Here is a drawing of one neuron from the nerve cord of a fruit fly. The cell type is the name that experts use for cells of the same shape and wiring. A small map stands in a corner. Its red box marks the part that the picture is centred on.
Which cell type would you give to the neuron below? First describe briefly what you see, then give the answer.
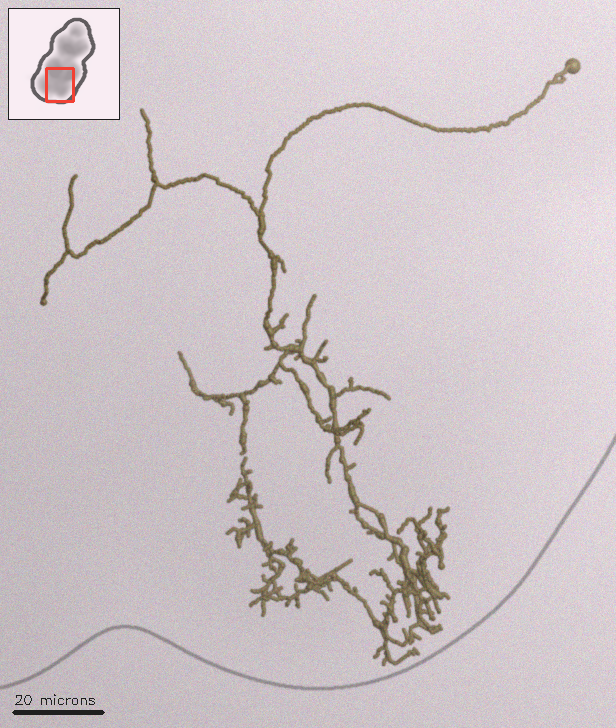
From top to bottom in the picture it spans about 140 microns. The picture shows dozens of branch ends. It is a nerve-cord intrinsic neuron. Its cell type is IN23B048.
